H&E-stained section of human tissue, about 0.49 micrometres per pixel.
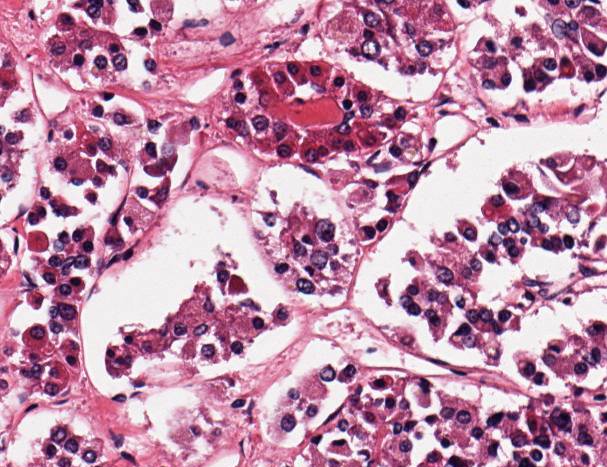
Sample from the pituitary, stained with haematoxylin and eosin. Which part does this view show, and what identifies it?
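Answer: pars distalis. Its cells form rounded nests throughout, divided by thin, delicate pink septa.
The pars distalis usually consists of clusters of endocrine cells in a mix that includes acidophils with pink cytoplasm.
The scattered cells whose densely eosinophilic cytoplasm stands out from their neighbours agree with this. Many nests have shrunk away from their septa, leaving clear gaps.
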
